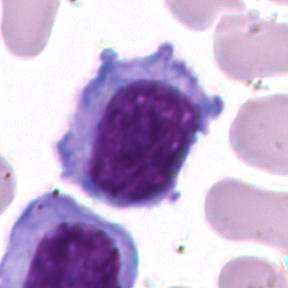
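Plasma cell in a stained blood smear. Along its top edge, I notice small rounded knobs bulging outward. The nucleus sits toward the right, which leaves a wider rim of cytoplasm on the left. Deep purple staining runs across the whole nucleus, and the cytoplasm is pale greyish blue.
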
